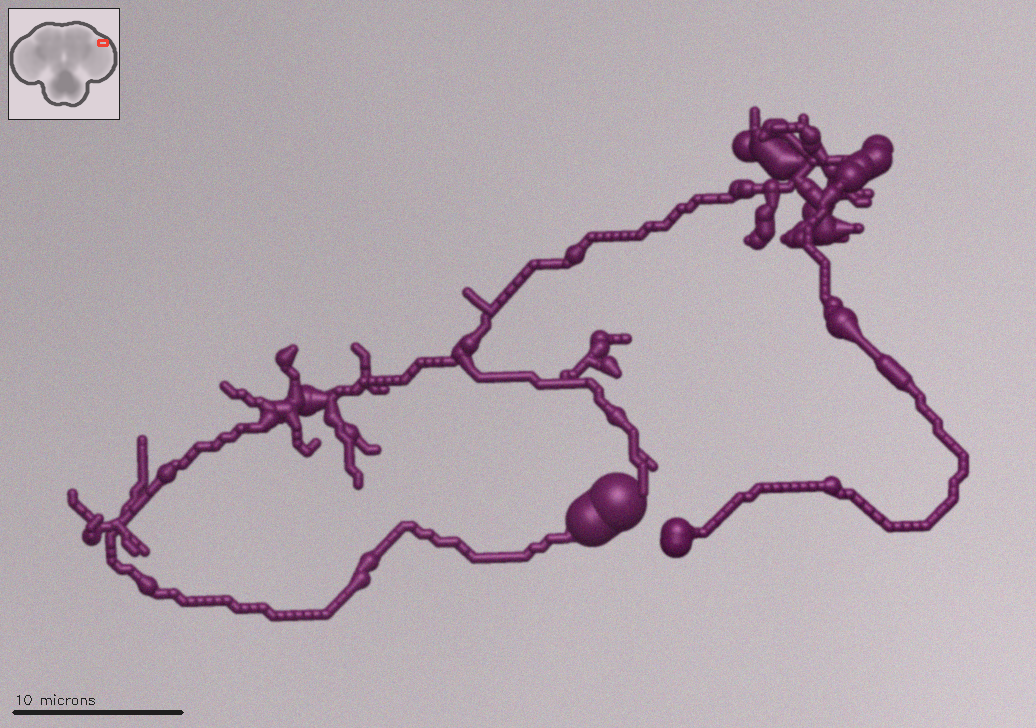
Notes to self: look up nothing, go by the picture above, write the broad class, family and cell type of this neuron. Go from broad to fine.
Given: optic-lobe intrinsic neuron; C; C2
